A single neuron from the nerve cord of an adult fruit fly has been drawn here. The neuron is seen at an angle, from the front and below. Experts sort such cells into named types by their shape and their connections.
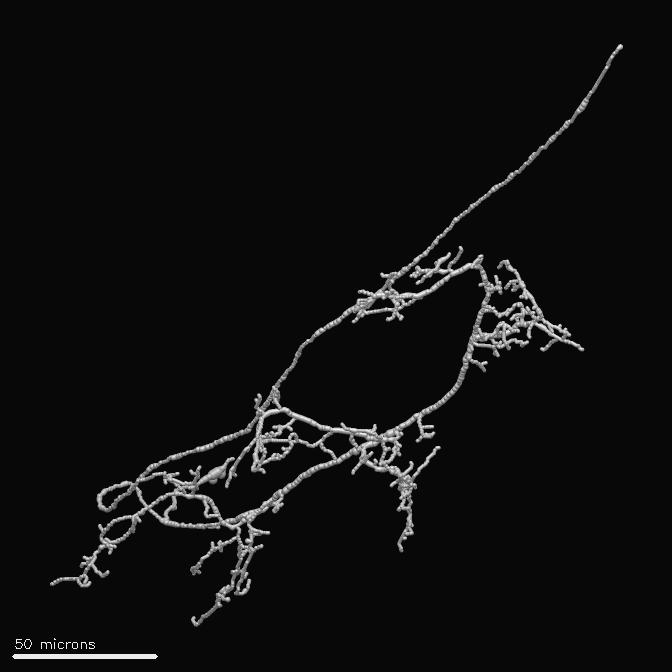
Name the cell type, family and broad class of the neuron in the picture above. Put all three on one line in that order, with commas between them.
AN08B018, hemilineage 08B, ascending neuron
